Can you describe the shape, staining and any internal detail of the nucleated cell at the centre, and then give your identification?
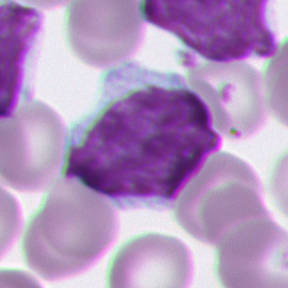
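The nuclear outline is irregular and angular, with a pointed corner on the right side. Chromatin is dark purple and finely mottled, without large dark clumps. The cytoplasm is pale greyish-lilac and widest above the nucleus, towards the upper left. The cell is a typical lymphocyte.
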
